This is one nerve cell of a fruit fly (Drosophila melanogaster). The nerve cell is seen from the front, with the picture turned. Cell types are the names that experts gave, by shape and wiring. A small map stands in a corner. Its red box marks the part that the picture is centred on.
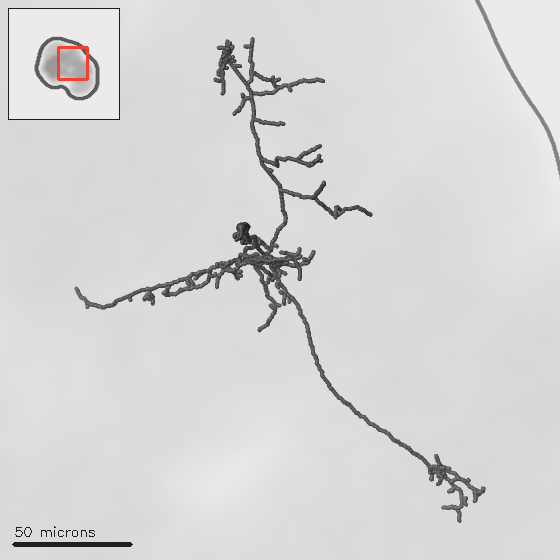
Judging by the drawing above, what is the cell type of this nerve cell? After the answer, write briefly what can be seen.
The cell type is LAL086. It is a central-brain intrinsic neuron. The cell body can be seen in the middle of the picture. From top to bottom in the picture it spans about 200 microns. Dozens of branch ends can be seen.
